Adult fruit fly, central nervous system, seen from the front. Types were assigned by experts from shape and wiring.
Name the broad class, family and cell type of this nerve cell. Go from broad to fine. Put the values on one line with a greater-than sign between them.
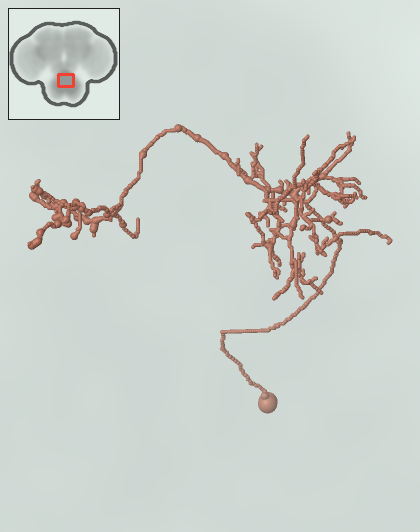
nerve-cord intrinsic neuron > hemilineage 06A > IN06A097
